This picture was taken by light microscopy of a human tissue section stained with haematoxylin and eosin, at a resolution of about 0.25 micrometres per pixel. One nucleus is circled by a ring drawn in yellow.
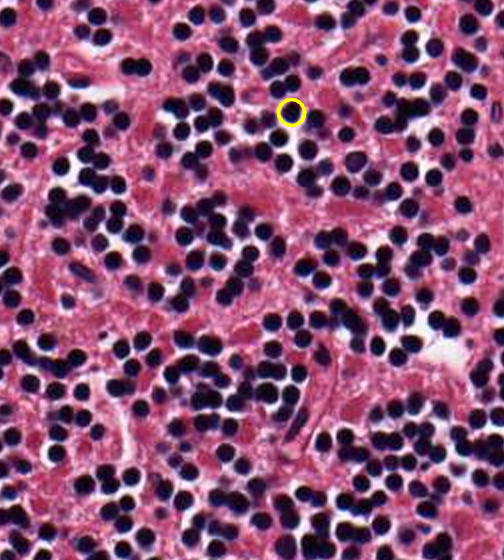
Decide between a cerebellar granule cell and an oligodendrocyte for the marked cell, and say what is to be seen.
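This is a cerebellar granule cell. The nucleus is round and stains very dark, almost black, fairly evenly throughout. It is about the same size as the many round dark nuclei crowded around it. Hardly any cytoplasm shows around the nucleus; at most a thin rim, with clear unstained space next to it on part of its edge.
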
